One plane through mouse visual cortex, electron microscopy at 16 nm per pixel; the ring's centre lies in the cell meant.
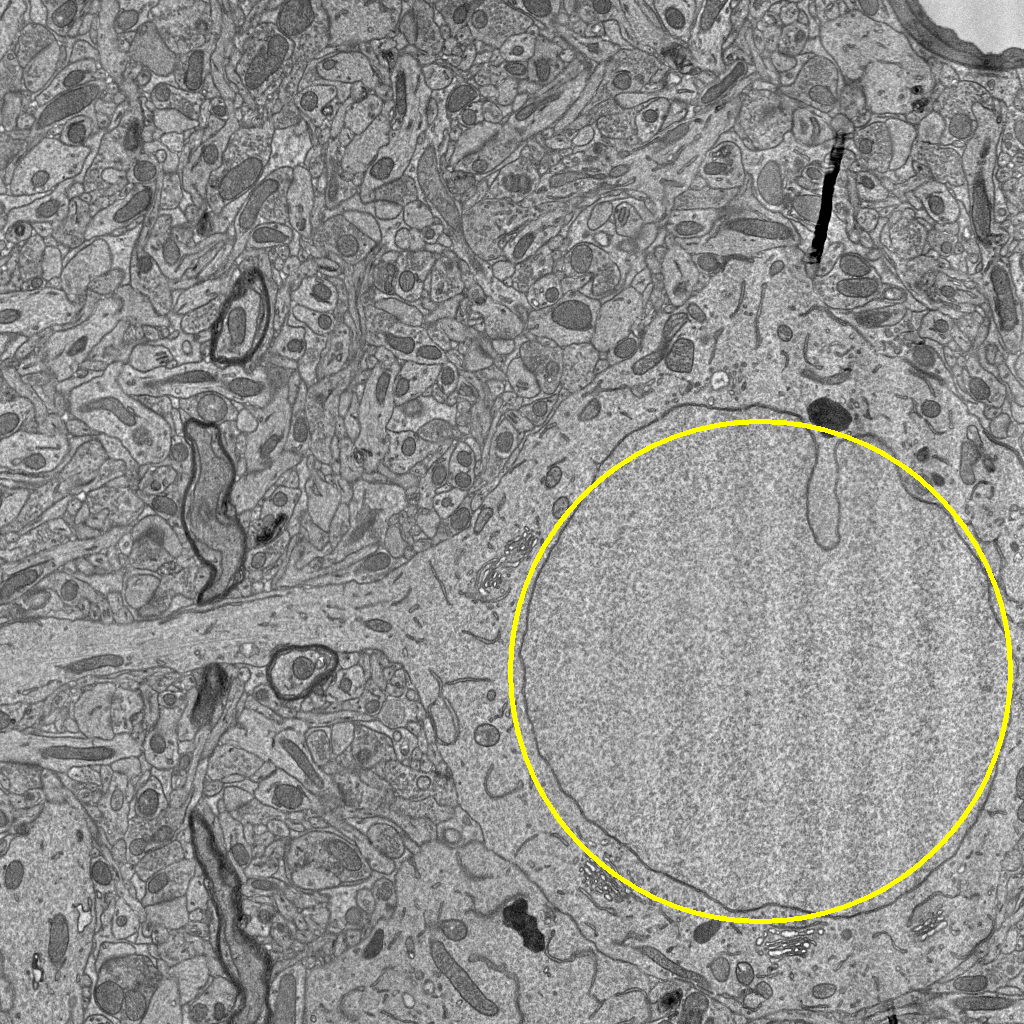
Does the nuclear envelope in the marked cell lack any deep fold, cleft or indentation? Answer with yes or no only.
No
